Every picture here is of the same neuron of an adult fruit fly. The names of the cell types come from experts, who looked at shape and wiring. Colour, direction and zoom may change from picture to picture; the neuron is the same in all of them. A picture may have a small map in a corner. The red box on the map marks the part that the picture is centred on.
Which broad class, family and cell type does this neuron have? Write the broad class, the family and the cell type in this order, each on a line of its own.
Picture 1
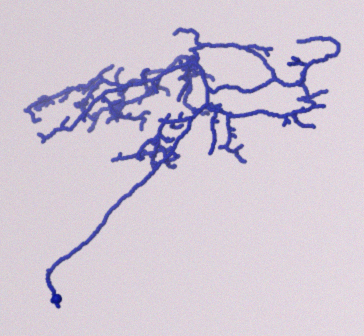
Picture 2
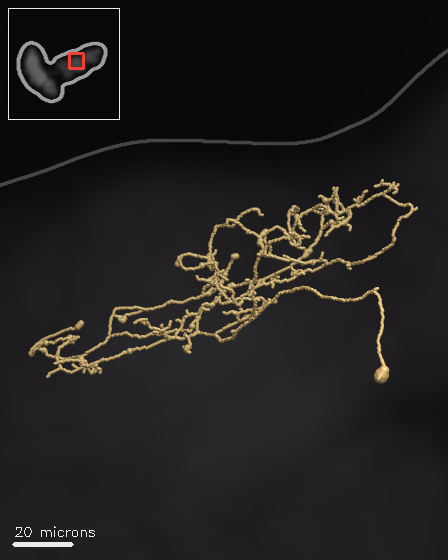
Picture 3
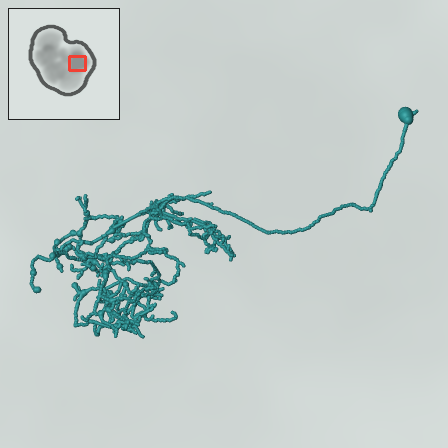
nerve-cord intrinsic neuron
hemilineage 12A
IN12A054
